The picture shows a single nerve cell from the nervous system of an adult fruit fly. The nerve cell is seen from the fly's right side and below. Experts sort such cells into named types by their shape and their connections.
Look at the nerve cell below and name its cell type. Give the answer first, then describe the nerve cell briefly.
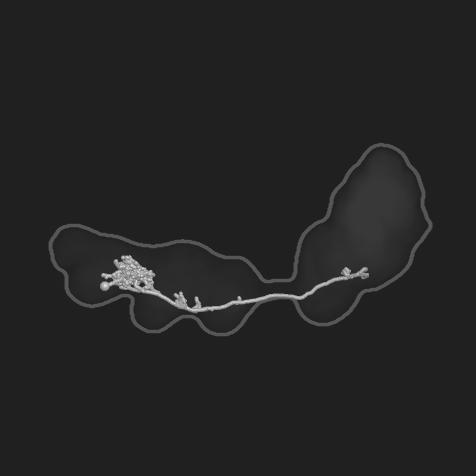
Its cell type is INXXX063. Its broad class is ascending neuron. The cell body is on the left of the picture. As drawn here it is more than twice as wide as it is tall.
